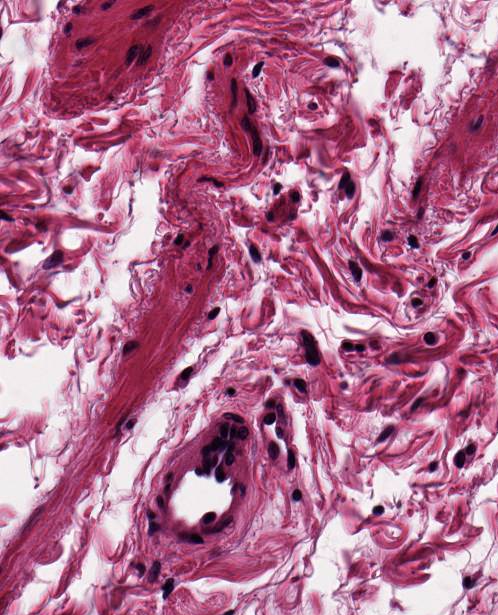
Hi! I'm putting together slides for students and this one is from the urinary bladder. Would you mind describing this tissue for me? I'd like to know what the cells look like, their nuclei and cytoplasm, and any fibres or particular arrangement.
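It's all wavy pink fibre bundles, loosely parted by irregular white spaces. A long dense pink band runs diagonally from lower left toward upper centre. At the upper left a dense pink bundle holds several elongated dark nuclei. Small dark oval to spindle nuclei sit singly between bundles.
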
